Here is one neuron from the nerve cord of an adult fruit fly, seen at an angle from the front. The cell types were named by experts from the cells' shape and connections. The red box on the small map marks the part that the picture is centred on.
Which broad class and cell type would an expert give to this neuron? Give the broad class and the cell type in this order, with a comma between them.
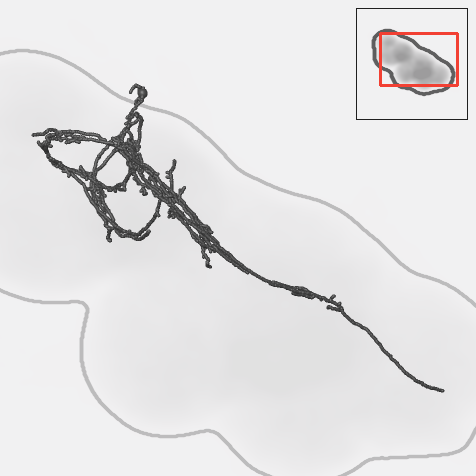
ascending neuron, ANXXX202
